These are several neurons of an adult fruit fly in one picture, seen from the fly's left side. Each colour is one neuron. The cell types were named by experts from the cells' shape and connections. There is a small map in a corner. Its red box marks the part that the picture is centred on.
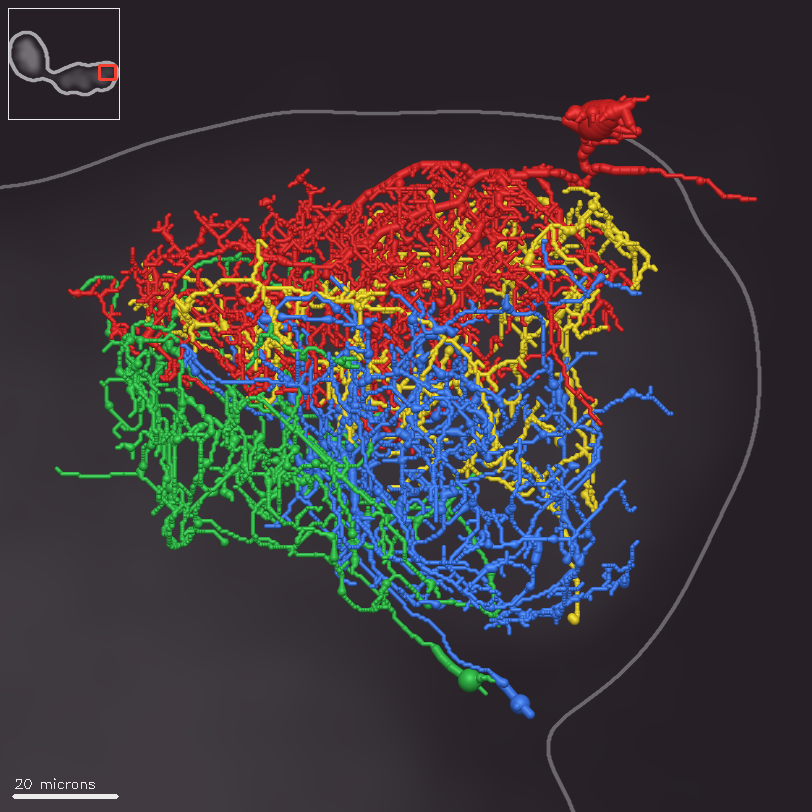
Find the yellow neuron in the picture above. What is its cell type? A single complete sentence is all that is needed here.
The cell type held by this neuron is INXXX474.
